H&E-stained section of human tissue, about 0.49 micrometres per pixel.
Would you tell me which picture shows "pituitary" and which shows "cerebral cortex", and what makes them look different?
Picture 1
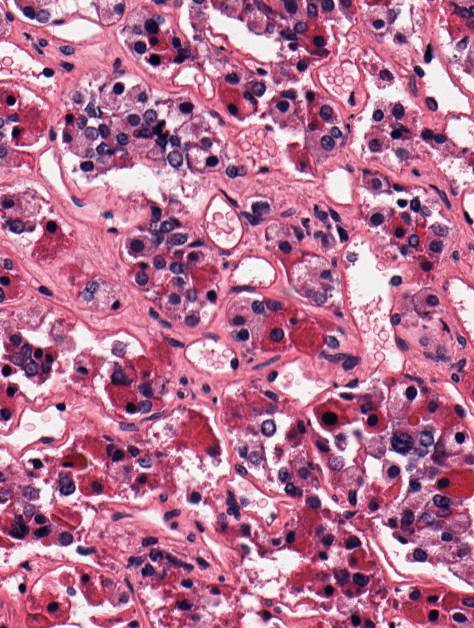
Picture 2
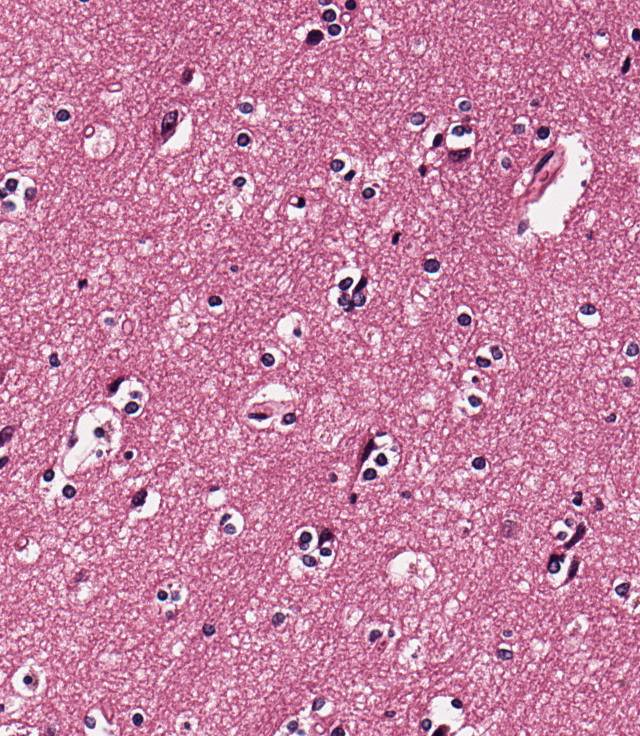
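Picture 1 shows pituitary, and picture 2 shows cerebral cortex. Point one: in the pituitary, the septa carry thin-walled capillary channels lined by flattened endothelial nuclei. Point two: clear retraction clefts part many cell nests from the septa around them, and no fat cells appear. Point three: in the cerebral cortex, most cells show as small, round, dark nuclei with little visible cytoplasm, spread fairly evenly, many inside a clear halo. Point four: near the centre, in the lower middle and elsewhere, two to four dark nuclei share one clear space. Point five: at upper right, a small vessel with elongated nuclei in its wall sits in a clear gap.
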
